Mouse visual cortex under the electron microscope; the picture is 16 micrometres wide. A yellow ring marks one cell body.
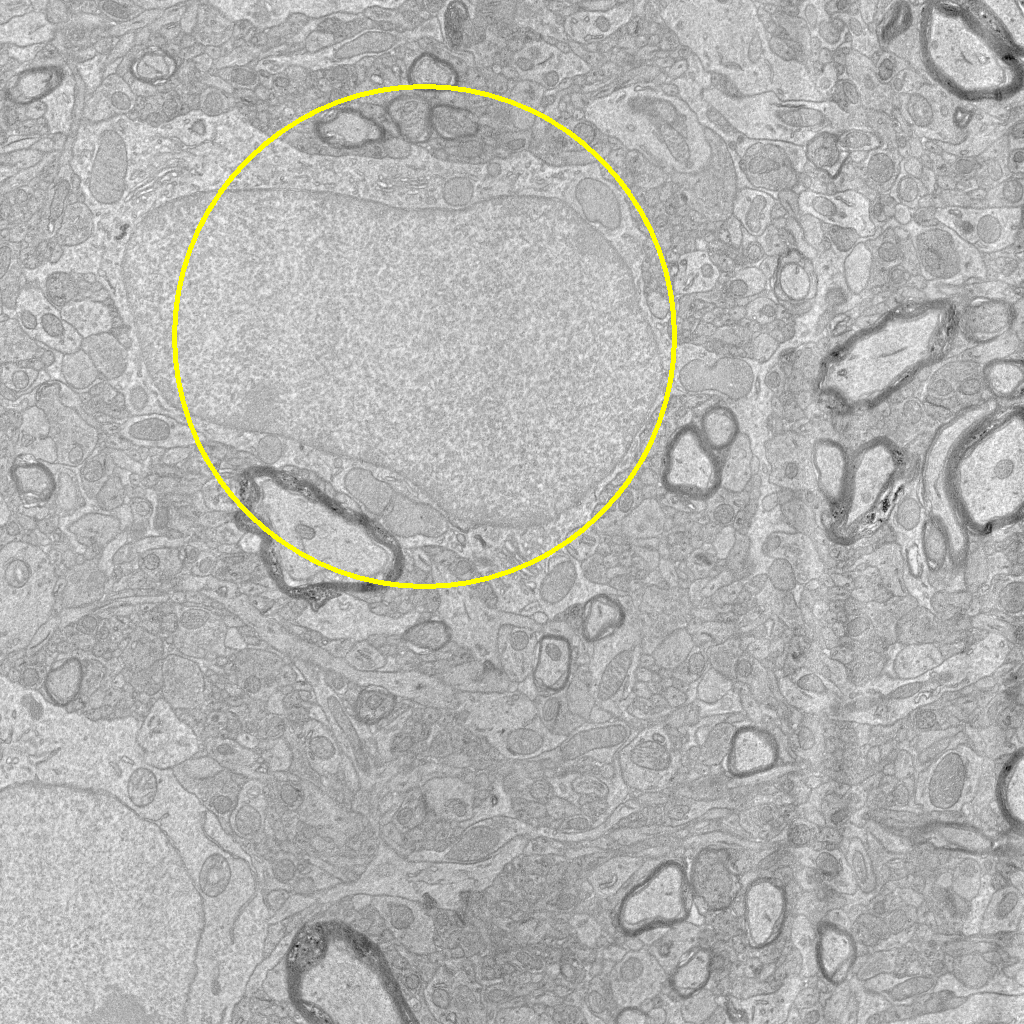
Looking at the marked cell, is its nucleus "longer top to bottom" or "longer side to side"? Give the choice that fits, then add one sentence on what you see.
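Longer side to side. The nucleus is elongated, with its long axis running roughly from left to right.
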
